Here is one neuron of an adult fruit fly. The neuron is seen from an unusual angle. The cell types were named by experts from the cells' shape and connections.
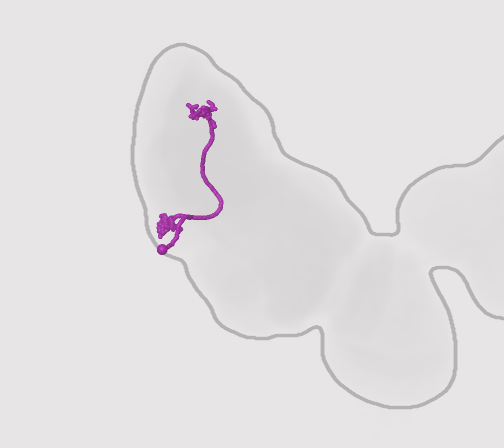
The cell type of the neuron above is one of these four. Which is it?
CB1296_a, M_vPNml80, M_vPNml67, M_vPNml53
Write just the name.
M_vPNml67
